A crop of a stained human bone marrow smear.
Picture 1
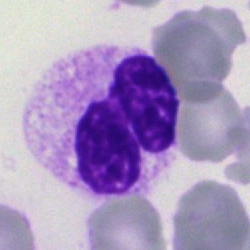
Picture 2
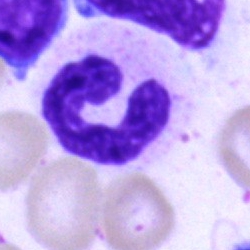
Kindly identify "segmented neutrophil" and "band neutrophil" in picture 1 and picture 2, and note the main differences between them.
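Picture 1 shows the segmented neutrophil, and picture 2 the band neutrophil. Starting with picture 1, I find a nucleus of two lobes lying side by side, set toward the right of the cell. Its chromatin is dark purple and densely clumped, and the cytoplasm is abundant, stretching well to the left of the nucleus. Turning to picture 2, the nucleus is a single unsegmented band curved into a C, with the opening facing the upper right. Its chromatin, too, is dense, deep purple and coarsely clumped, and fine, sparse pinkish-lilac granules lie in the cytoplasm.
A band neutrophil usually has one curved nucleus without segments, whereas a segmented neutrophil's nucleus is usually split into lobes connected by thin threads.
So the difference I keep coming back to is the nucleus: two lobes in picture 1, one curved C-shaped band in picture 2.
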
